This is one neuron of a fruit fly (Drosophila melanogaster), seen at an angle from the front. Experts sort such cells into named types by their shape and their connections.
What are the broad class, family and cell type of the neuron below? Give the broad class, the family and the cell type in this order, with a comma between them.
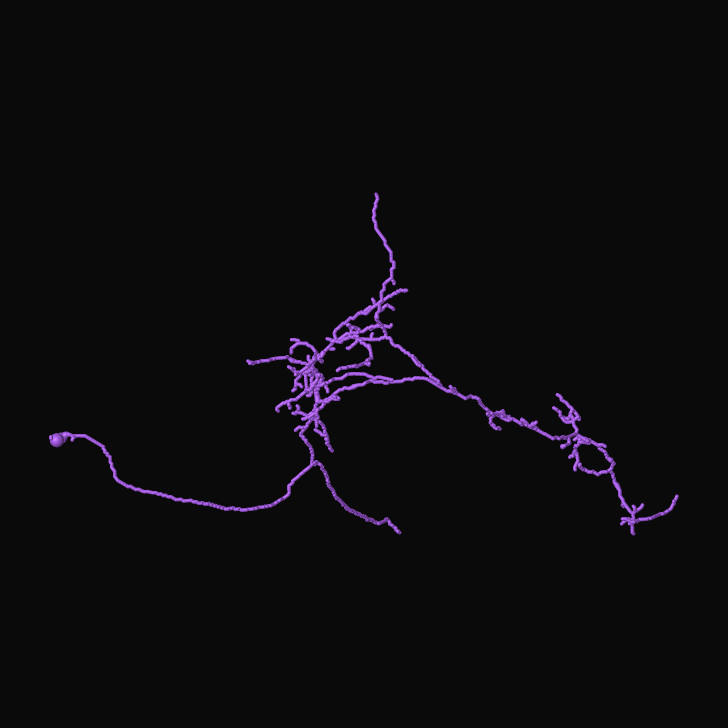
central-brain intrinsic neuron, hemilineage LALa1_anterior, LAL061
